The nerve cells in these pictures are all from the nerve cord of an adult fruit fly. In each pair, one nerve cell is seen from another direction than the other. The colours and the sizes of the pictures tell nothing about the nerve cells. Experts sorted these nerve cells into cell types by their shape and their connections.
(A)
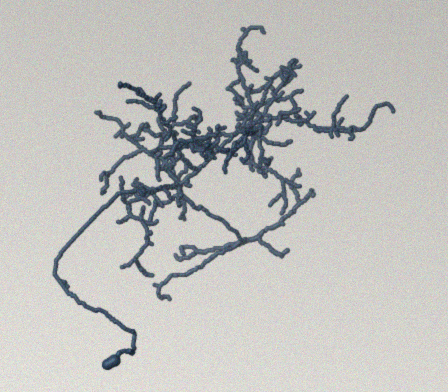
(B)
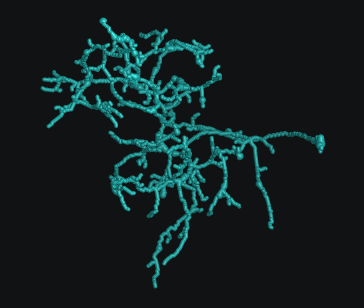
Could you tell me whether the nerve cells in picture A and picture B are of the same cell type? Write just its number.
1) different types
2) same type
2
